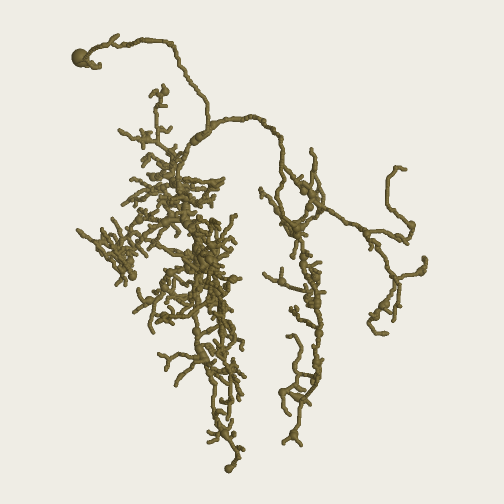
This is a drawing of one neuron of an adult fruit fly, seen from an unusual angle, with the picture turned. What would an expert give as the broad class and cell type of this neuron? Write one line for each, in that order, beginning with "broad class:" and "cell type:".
broad class: nerve-cord intrinsic neuron
cell type: INXXX357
